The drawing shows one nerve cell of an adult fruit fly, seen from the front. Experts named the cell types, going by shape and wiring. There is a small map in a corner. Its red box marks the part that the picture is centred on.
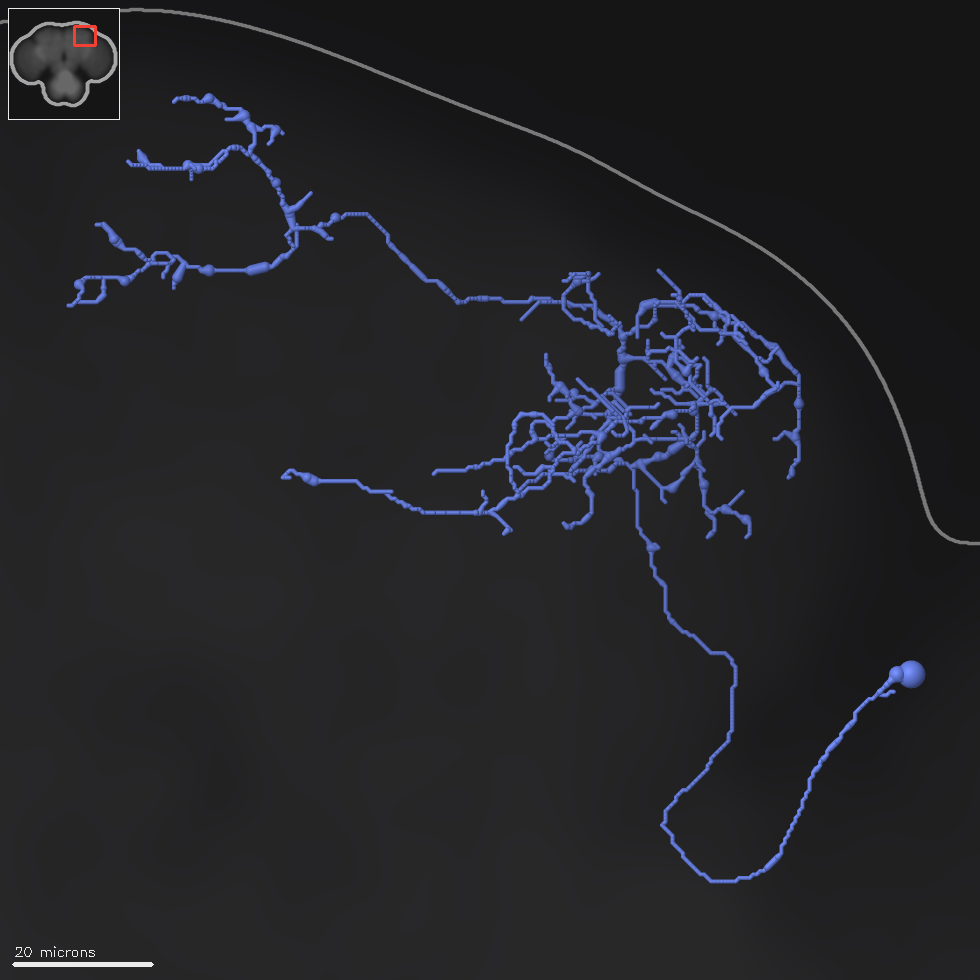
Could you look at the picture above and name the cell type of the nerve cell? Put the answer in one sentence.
The cell type is CB3021.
